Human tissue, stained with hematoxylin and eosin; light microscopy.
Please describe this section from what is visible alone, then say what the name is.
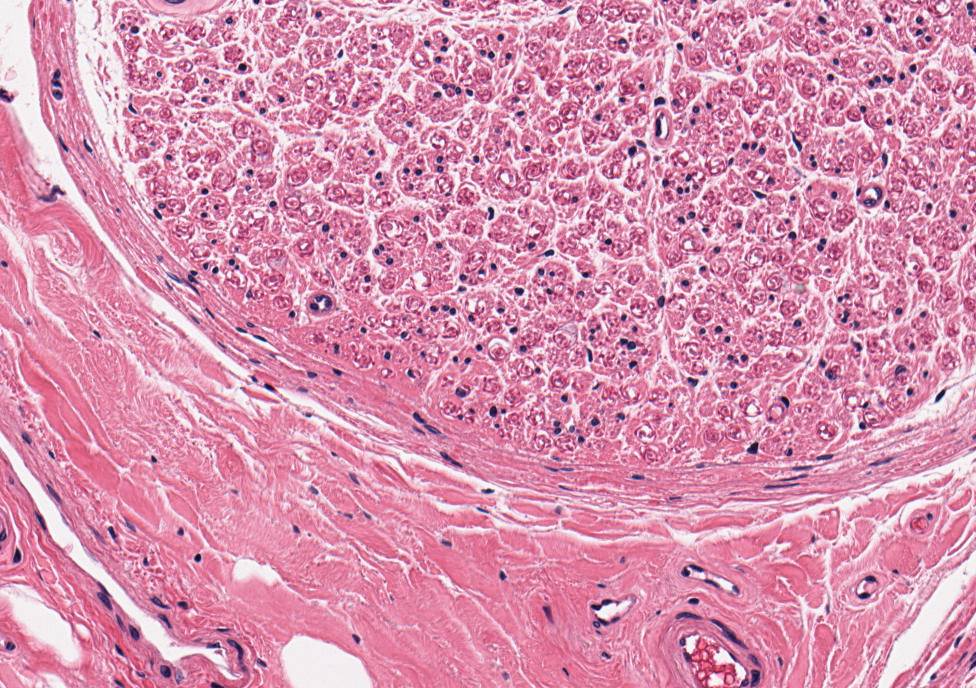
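Up top, a large rounded bundle of closely packed fibres, dense pink fibrous tissue curving round below and left. A thin sheath of several concentric layers of flattened cells with slender elongated nuclei wraps it. Outside, dense wavy eosinophilic collagen with sparse elongated nuclei; a vessel with red blood cells lies lower right. This is tibial nerve.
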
